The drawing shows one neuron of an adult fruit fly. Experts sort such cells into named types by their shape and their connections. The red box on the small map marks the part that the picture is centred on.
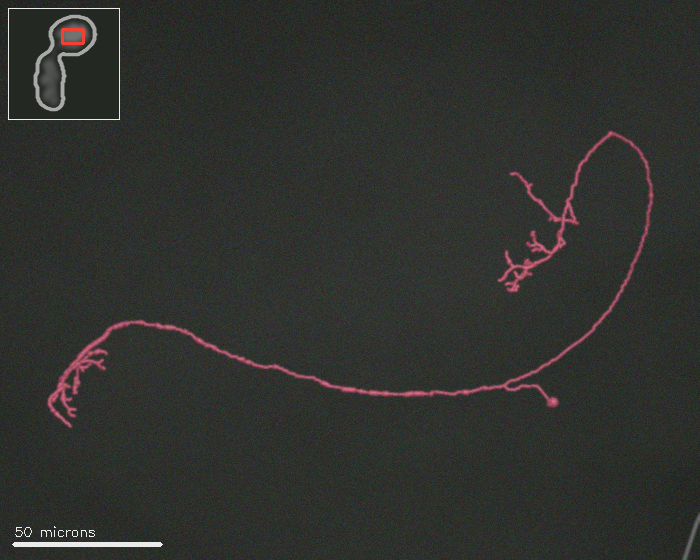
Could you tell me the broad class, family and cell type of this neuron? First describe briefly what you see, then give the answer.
The cell body can be seen at the lower right of the picture. From left to right in the picture it spans about 200 microns. It is a visual projection neuron. Its family is hemilineage VPNd3. Its cell type is LC9.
